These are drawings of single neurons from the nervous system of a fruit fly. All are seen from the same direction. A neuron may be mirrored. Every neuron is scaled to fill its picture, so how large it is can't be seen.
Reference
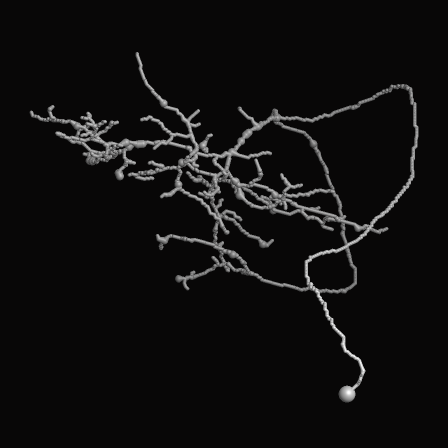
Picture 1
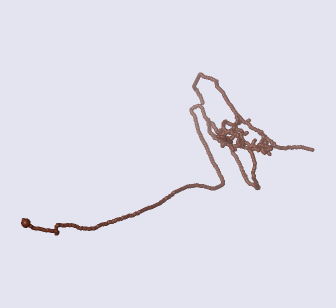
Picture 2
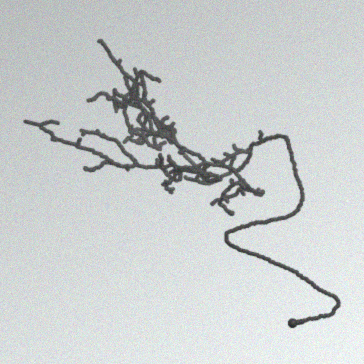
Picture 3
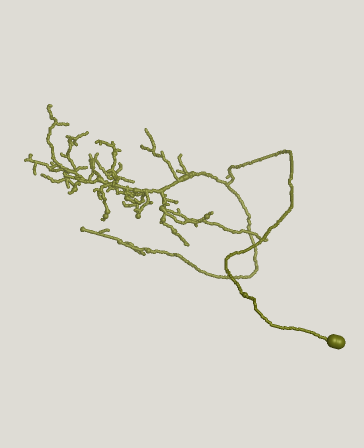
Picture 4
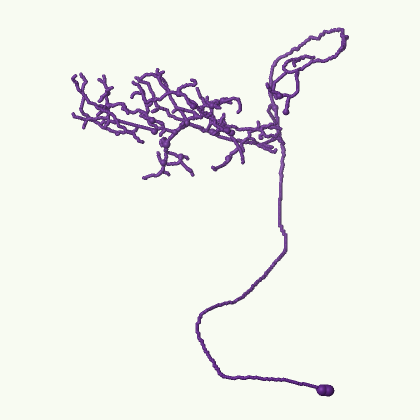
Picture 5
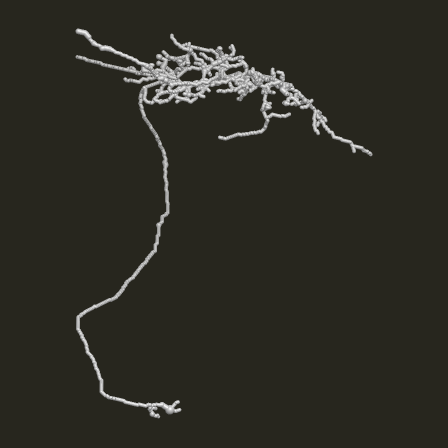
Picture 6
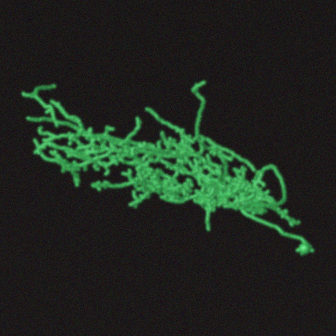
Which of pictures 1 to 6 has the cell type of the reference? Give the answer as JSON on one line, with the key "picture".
{"picture": 3}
